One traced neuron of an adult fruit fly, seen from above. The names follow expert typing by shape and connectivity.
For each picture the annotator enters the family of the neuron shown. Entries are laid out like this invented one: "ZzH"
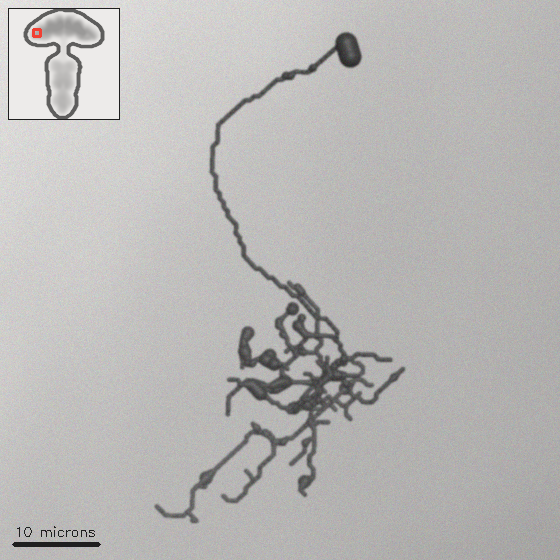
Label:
"Mi"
